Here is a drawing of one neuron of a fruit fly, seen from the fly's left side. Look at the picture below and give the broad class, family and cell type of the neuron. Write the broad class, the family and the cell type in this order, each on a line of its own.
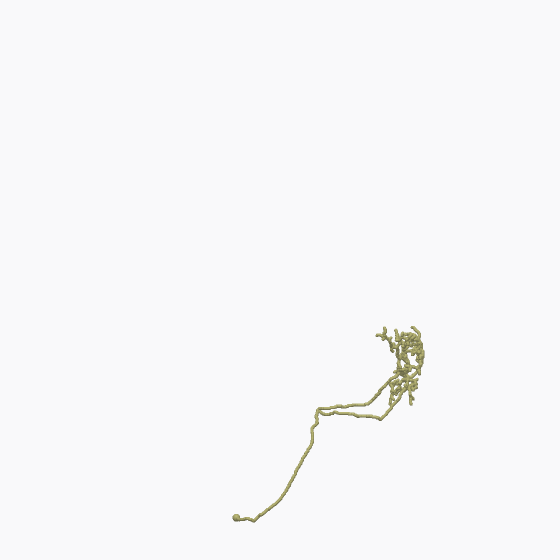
central-brain intrinsic neuron
hemilineage MX3
CB3740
